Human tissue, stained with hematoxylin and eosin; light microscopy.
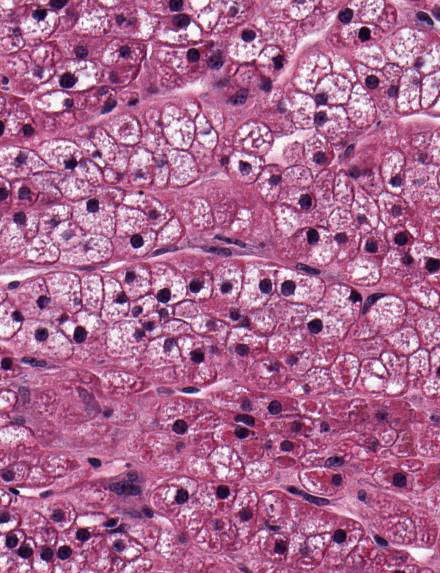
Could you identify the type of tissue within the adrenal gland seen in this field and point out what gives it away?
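This is zona fasciculata. Large polygonal cells with distinct borders and mostly pale, finely vacuolated, foamy cytoplasm run in cords roughly left to right.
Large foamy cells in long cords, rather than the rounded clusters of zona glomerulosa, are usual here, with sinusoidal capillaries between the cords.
You can see thin-walled channels lined by flattened, elongated nuclei lying between them.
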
